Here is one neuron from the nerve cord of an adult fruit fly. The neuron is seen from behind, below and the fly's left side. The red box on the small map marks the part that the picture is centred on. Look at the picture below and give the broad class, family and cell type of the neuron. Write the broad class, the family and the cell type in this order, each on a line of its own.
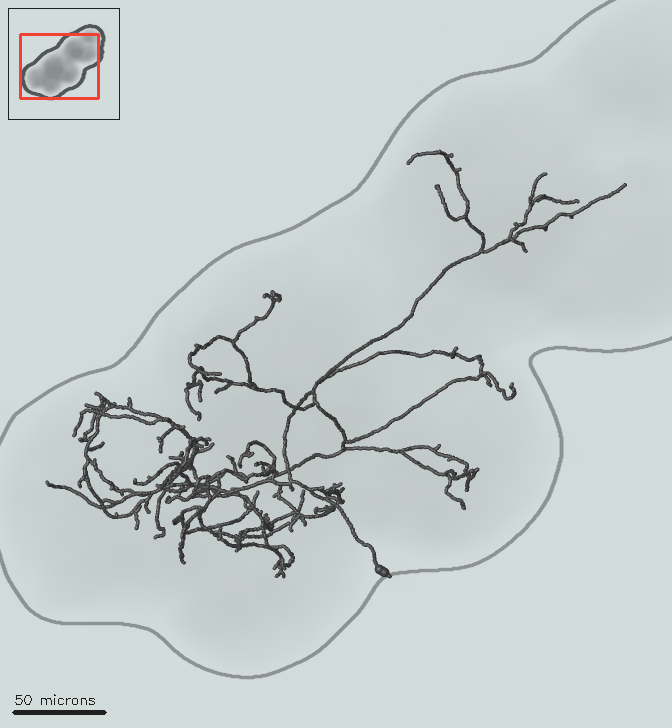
nerve-cord intrinsic neuron
hemilineage 12A
IN12A027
